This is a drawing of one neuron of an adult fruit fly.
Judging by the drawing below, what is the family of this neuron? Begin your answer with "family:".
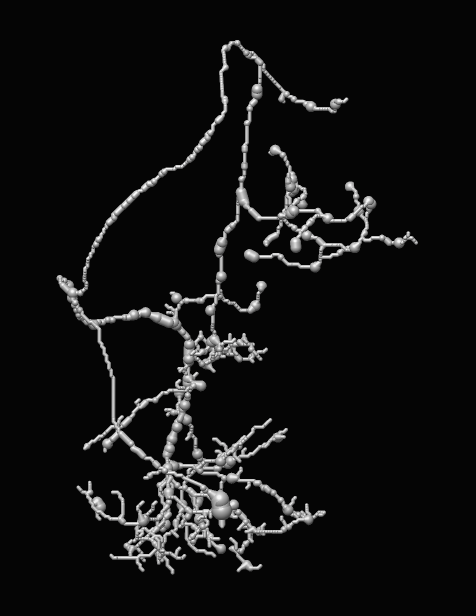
family: hemilineage SLPal2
